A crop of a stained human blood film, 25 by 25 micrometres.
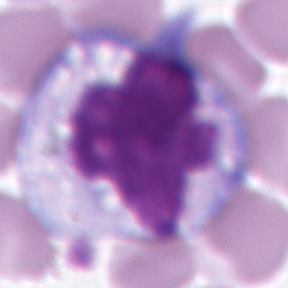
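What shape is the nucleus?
Irregular, with several blunt lobes and notches along its edge.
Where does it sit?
Toward the right, leaving a wider band of plentiful, pale greyish-blue cytoplasm on the left.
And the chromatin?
Dense and dark purple, with a few paler spots.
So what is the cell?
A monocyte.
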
